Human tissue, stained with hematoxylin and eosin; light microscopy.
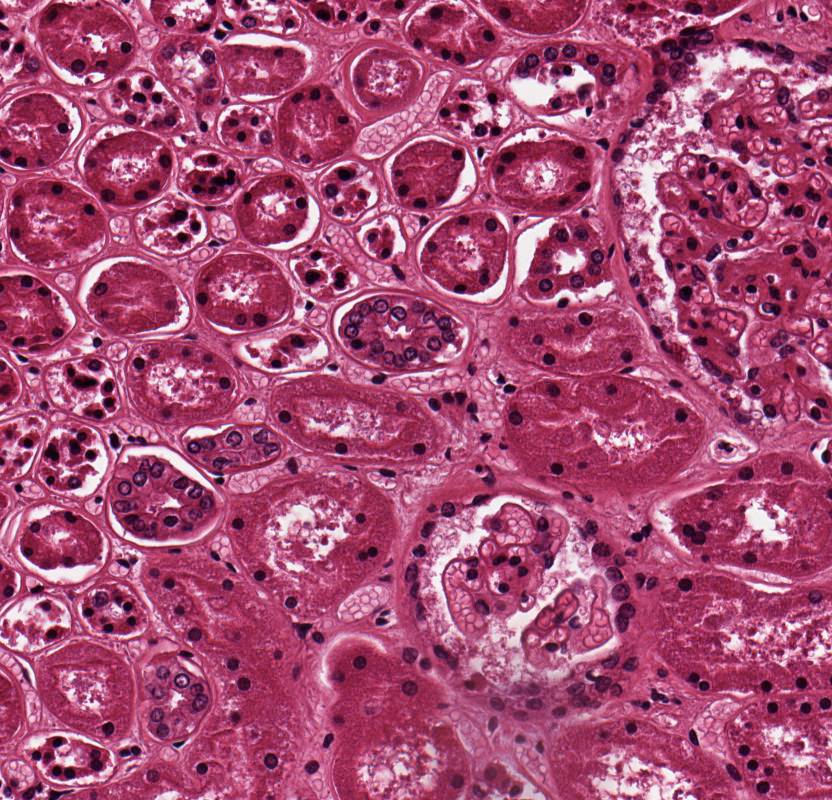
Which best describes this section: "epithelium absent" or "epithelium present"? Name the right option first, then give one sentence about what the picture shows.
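Epithelium present. Most tubules are lined by cells with deeply eosinophilic granular cytoplasm and fuzzy luminal borders.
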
